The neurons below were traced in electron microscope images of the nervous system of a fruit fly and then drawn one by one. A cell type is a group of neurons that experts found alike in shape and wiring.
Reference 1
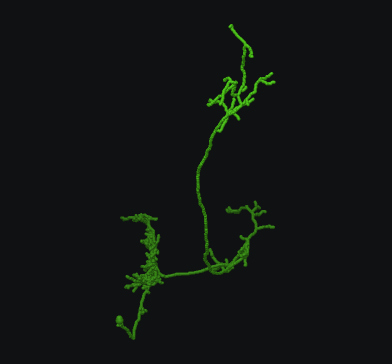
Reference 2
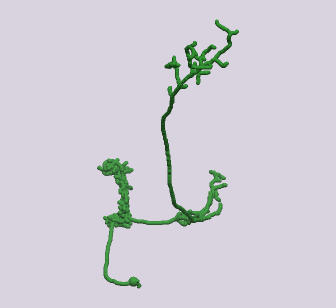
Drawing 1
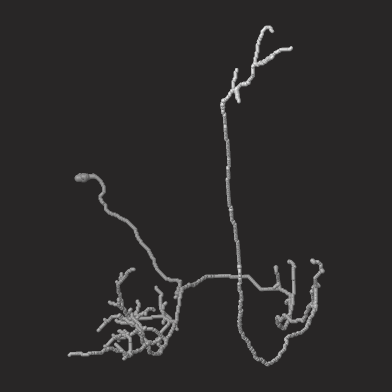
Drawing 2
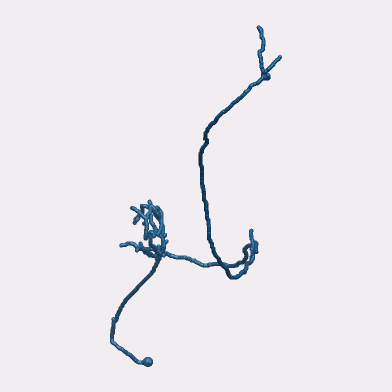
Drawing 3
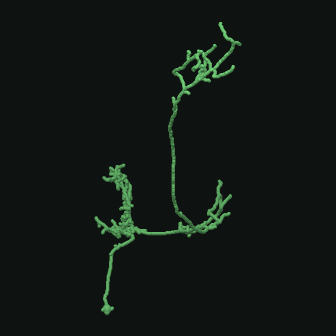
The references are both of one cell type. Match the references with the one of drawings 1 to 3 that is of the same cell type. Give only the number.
3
